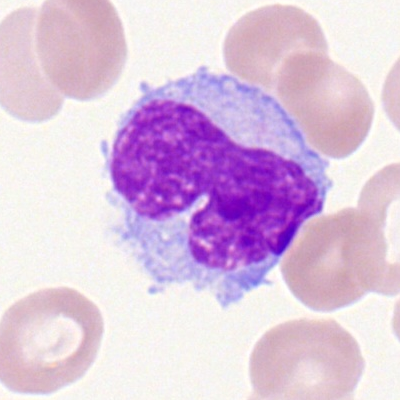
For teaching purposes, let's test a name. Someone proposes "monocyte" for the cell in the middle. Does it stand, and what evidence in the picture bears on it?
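Looking first at the outline, it is irregular, with a frayed, ruffled edge. Then the nucleus: it is folded, and a deep notch cuts into it from its lower side.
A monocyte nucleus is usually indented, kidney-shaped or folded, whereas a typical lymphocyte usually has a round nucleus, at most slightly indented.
So the fold and the deep notch go with monocyte and weigh against lymphocyte. The purple chromatin looks loose and mottled, with small paler spots through it. The cytoplasm is pale grey-blue and shows no coarse coloured granules. Red cells touch the cell along its right edge. Weighing it all, the name monocyte fits this cell.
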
